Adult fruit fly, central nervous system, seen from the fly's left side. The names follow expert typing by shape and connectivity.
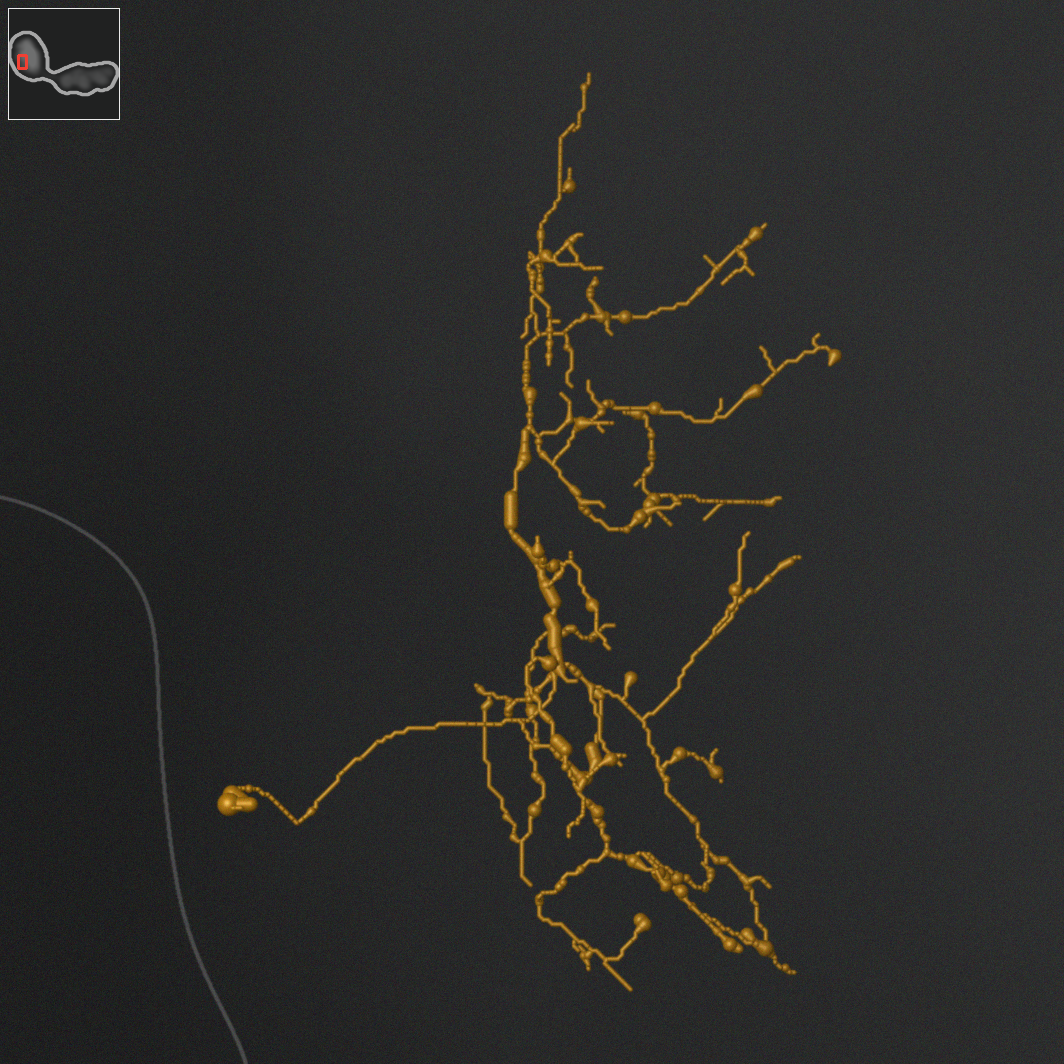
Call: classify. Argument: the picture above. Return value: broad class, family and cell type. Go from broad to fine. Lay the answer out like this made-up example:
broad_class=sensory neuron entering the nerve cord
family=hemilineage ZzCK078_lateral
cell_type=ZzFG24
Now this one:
broad_class=central-brain intrinsic neuron
family=hemilineage TRdl_b
cell_type=CB2702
